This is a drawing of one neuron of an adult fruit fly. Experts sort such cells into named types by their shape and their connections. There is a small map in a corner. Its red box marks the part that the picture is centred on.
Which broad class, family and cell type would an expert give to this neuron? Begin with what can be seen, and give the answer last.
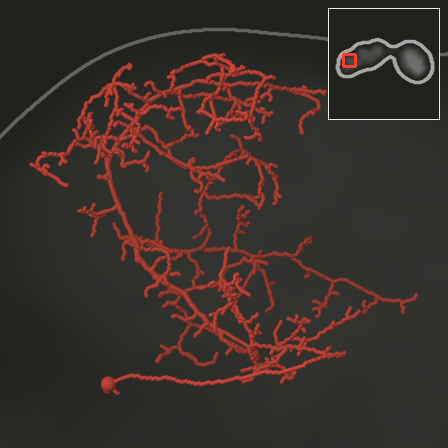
The cell body is at the lower left of the picture. In this view it is about as wide as it is tall. Its broad class is nerve-cord intrinsic neuron. The family is hemilineage 03A. It is of cell type IN03A053.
